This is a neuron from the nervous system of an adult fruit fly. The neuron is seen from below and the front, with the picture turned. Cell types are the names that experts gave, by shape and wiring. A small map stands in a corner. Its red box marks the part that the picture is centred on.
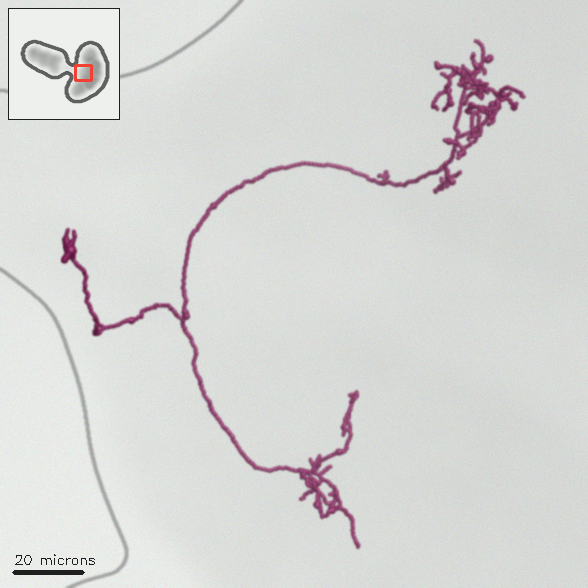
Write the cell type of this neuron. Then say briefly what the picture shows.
The cell type is AMMC005. This is a central-brain intrinsic neuron. It is in the brain and does not reach the nerve cord. From top to bottom in the picture it spans about 150 microns. The picture shows dozens of branch ends.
